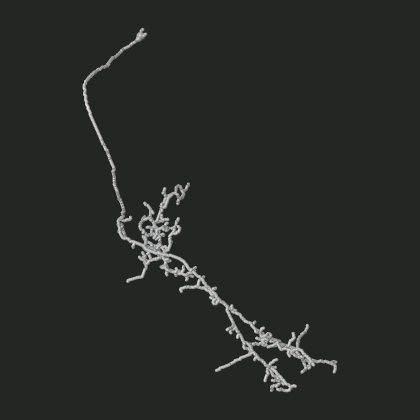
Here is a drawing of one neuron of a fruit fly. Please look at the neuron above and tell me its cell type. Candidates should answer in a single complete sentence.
Under cell type classification, the neuron is AMMC025.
